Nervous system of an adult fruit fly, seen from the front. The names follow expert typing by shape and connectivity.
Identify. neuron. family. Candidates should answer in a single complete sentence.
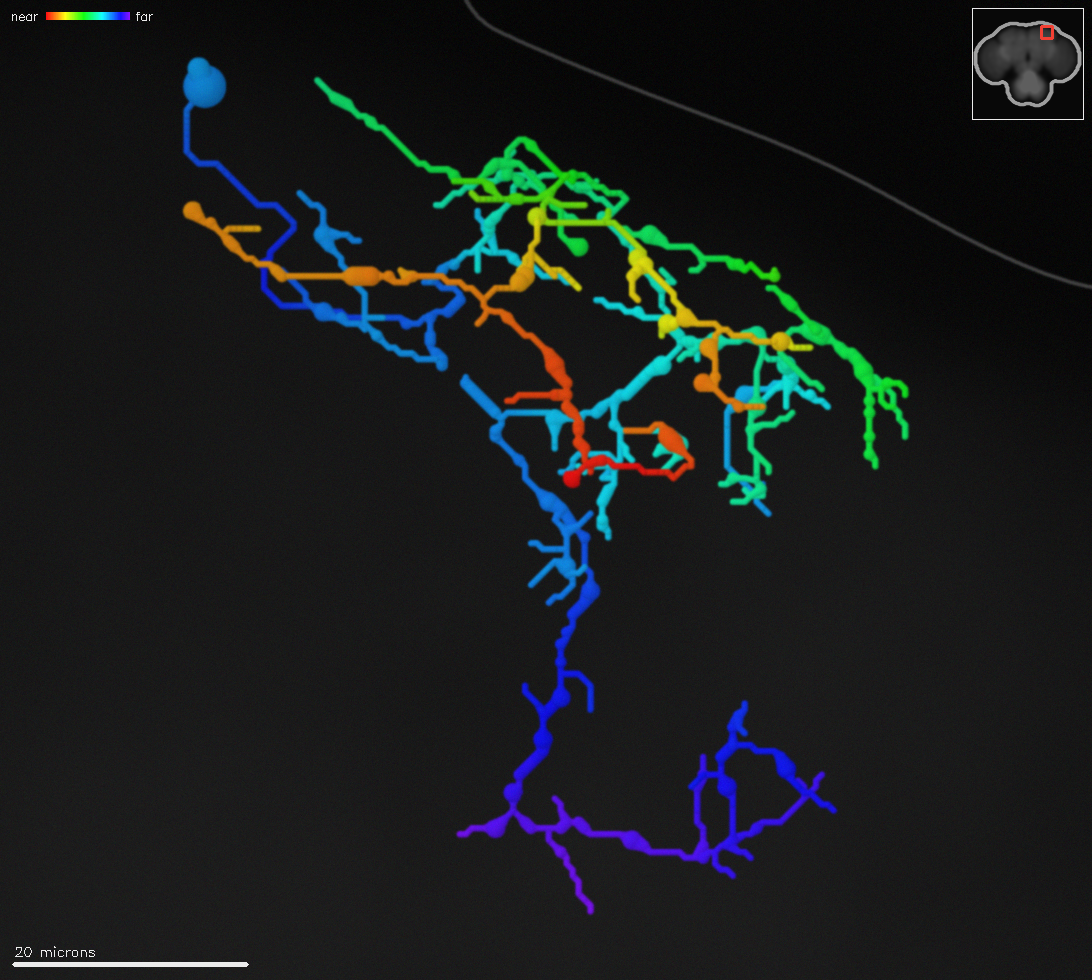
Of family hemilineage LHd2 is the neuron in these images.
